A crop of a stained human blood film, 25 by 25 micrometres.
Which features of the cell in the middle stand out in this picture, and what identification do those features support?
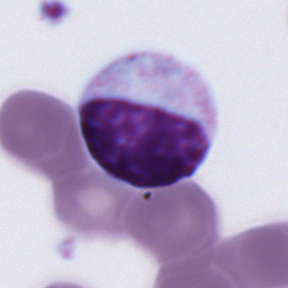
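Outline round, smooth. Nucleus in lower half of cell; its upper edge nearly straight. No vacuoles in cytoplasm. Cell: typical lymphocyte.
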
